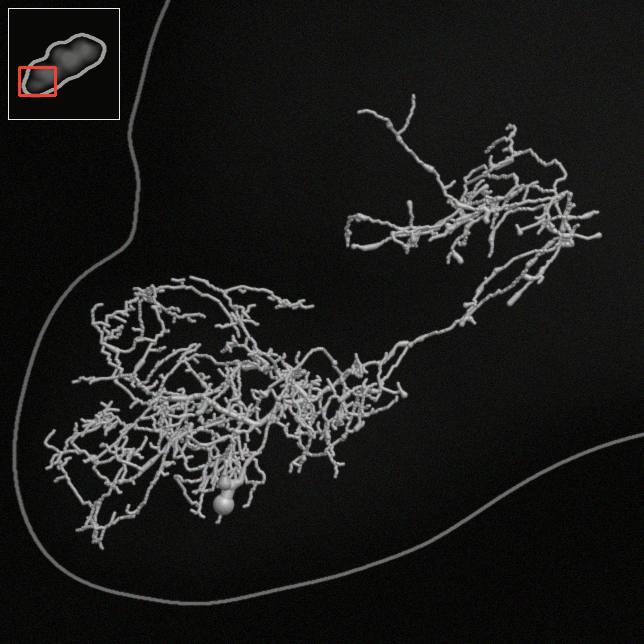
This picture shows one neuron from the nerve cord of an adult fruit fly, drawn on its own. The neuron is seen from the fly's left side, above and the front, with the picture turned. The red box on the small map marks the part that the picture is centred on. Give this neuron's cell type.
INXXX231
